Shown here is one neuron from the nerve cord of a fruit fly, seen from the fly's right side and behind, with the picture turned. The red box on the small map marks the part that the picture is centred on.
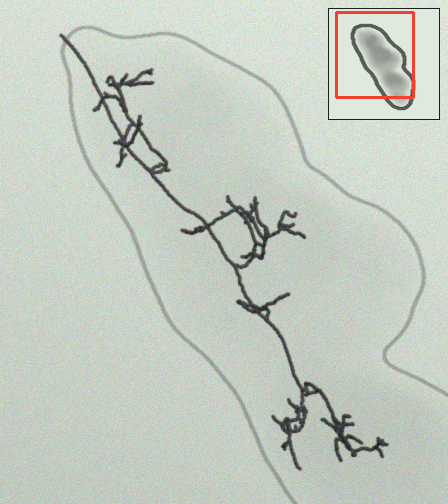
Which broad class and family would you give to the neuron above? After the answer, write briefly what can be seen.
Its broad class is descending neuron. Its family is hemilineage MX12. The drawing shows no cell body. Dozens of branch ends can be seen.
